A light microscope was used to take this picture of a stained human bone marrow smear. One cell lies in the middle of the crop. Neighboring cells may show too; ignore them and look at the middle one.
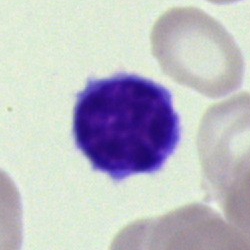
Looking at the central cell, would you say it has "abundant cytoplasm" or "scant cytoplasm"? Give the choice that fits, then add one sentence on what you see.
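Scant cytoplasm. Cytoplasm is very scant, at most a thin rim around the nucleus.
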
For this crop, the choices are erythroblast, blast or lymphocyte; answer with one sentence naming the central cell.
By classification, the middle cell of this crop is a lymphocyte.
